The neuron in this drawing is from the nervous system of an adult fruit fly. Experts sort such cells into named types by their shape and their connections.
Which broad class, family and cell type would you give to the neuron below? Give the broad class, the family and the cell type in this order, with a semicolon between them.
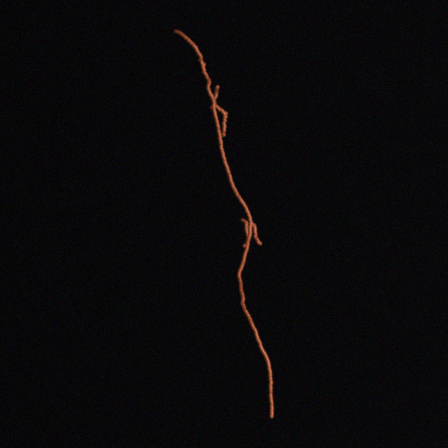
sensory neuron entering the nerve cord; class mechanosensory proprioceptive; SNpp01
